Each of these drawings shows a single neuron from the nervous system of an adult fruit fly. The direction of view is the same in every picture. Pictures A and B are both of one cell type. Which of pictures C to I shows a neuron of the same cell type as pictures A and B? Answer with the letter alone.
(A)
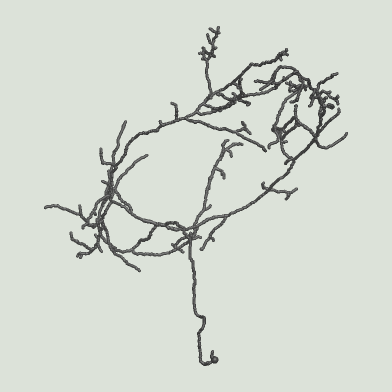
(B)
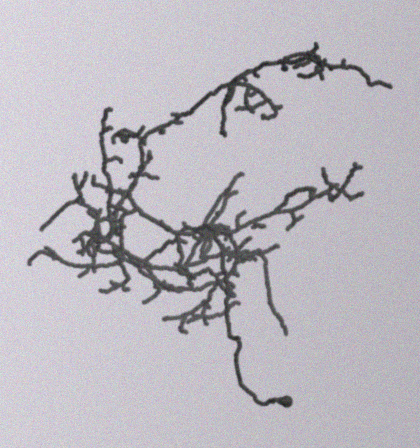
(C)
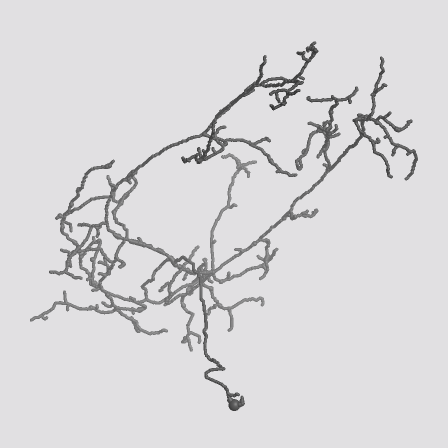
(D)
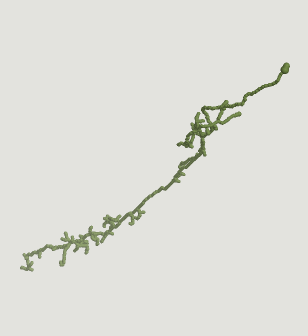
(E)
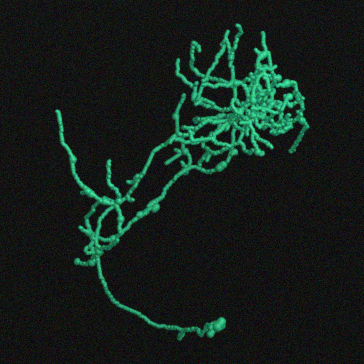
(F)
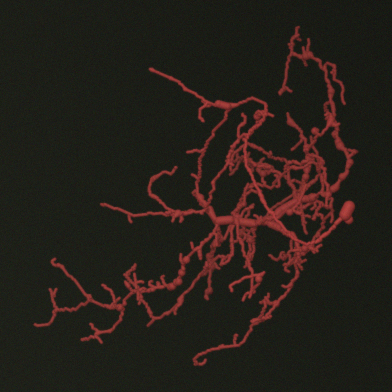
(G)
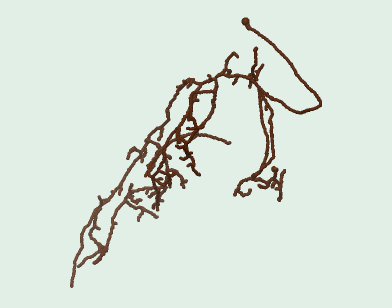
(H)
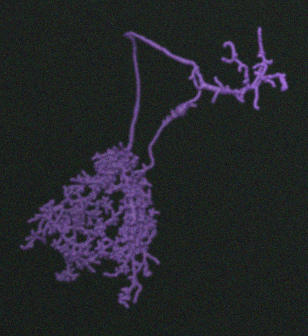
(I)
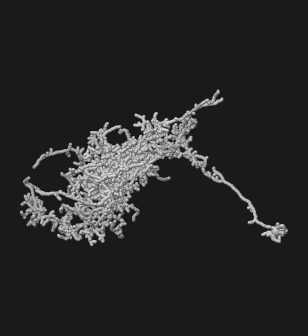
C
